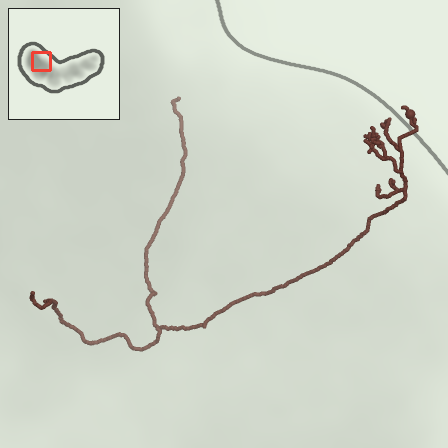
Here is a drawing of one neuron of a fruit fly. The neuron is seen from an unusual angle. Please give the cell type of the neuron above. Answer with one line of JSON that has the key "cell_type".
{"cell_type": "KCab-m"}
